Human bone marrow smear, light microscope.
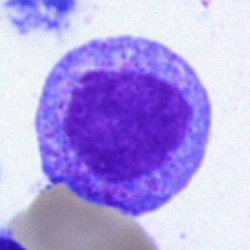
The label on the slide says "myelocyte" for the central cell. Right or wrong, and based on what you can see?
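First point: the cytoplasm, a moderately wide rim on all sides of the nucleus, stains blue.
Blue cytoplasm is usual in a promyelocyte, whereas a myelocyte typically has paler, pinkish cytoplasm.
Second point: the dark purple chromatin is finely textured, without coarse clumps.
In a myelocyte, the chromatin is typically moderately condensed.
Both points speak for promyelocyte and against myelocyte, so the name myelocyte does not fit, and the central cell is a promyelocyte. Third point: the outline is round and smooth, and it is noted simply as seen. Last point: a pale cell without a nucleus presses against the lower edge of the cell.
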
